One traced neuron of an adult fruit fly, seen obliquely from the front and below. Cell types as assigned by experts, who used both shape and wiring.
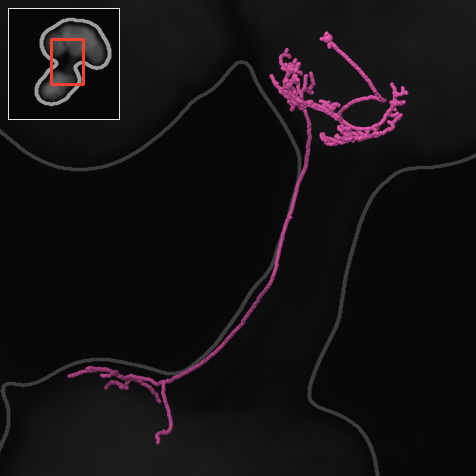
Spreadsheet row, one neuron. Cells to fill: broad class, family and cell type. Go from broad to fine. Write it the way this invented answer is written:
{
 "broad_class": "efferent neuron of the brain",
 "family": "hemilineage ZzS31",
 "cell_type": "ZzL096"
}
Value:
{
 "broad_class": "descending neuron",
 "family": "hemilineage MX12",
 "cell_type": "DNg12_c"
}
